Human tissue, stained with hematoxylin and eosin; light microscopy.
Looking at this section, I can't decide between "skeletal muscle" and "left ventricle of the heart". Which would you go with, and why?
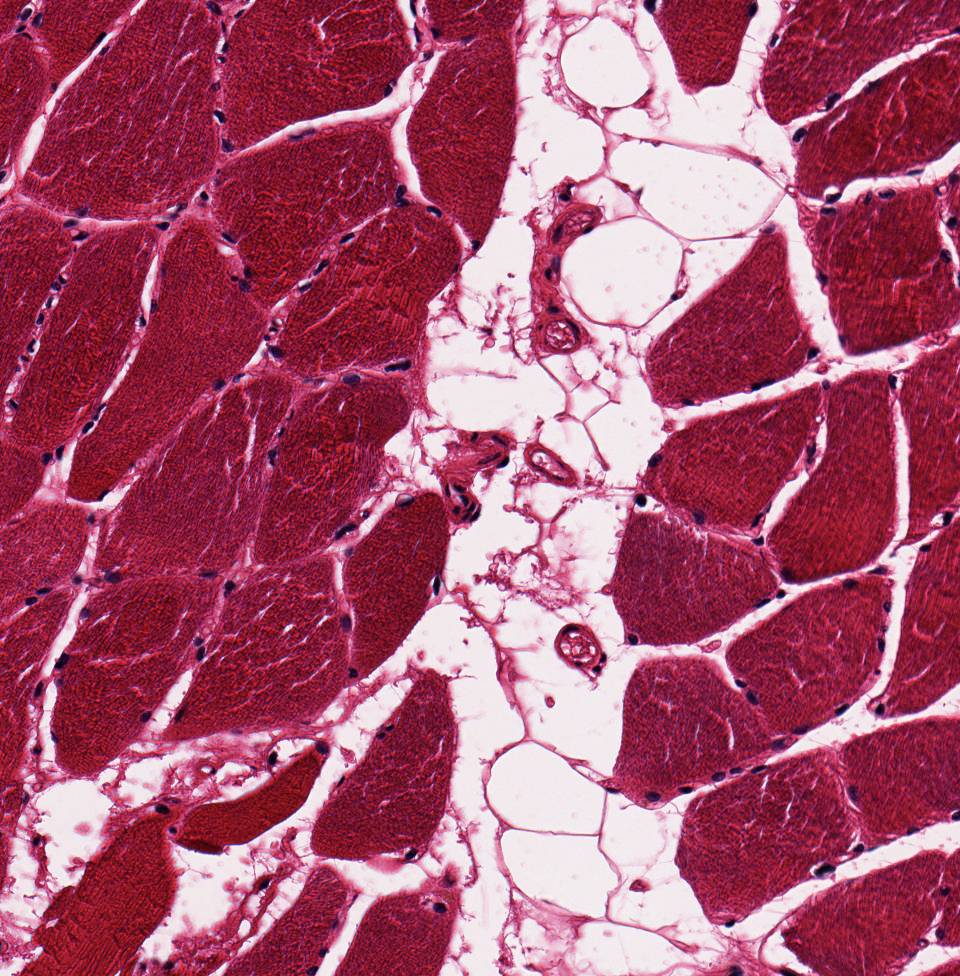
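This is skeletal muscle. What decides it is the nuclei: small, dark, flattened, and lying at the fibre edges.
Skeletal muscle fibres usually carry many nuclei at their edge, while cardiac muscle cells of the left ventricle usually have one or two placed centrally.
Otherwise, the fibres show angular, polygonal outlines and deep red cytoplasm throughout.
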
